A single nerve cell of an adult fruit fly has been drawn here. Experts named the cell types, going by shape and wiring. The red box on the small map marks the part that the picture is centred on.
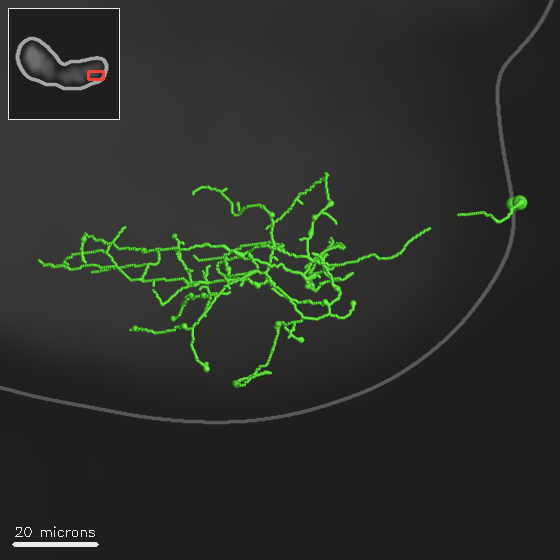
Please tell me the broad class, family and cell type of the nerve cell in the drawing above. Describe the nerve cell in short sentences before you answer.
From left to right in the picture it spans about 120 microns. Dozens of branch ends can be seen. Its broad class is nerve-cord intrinsic neuron. Its family is hemilineage 01B. It is of cell type IN01B077_b.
